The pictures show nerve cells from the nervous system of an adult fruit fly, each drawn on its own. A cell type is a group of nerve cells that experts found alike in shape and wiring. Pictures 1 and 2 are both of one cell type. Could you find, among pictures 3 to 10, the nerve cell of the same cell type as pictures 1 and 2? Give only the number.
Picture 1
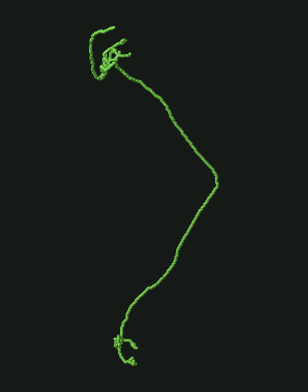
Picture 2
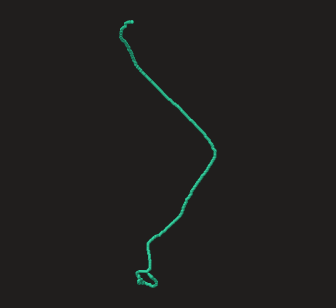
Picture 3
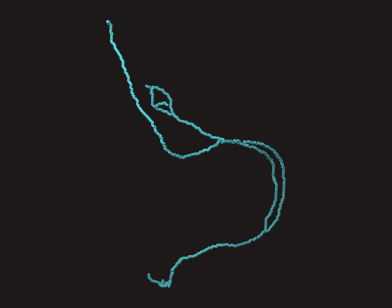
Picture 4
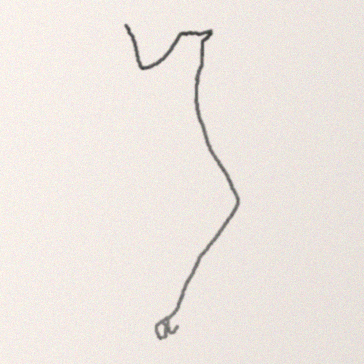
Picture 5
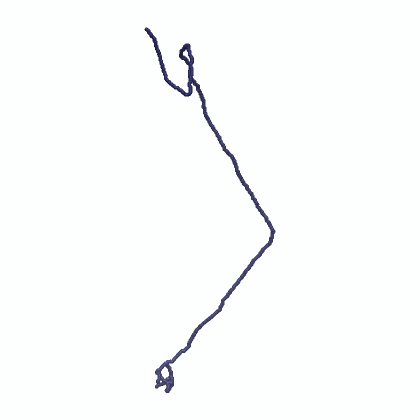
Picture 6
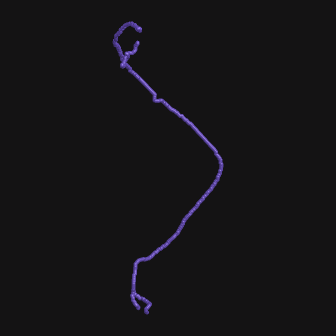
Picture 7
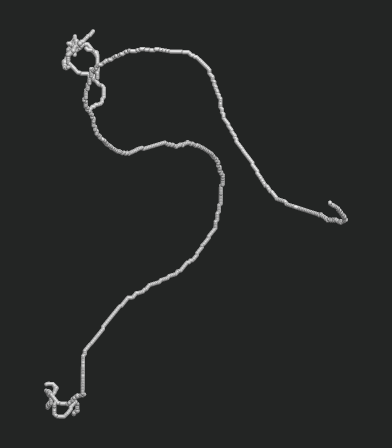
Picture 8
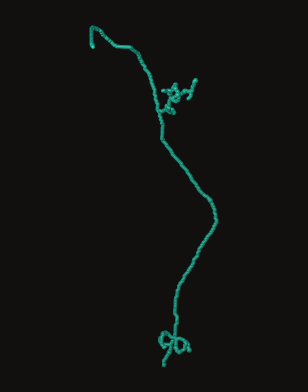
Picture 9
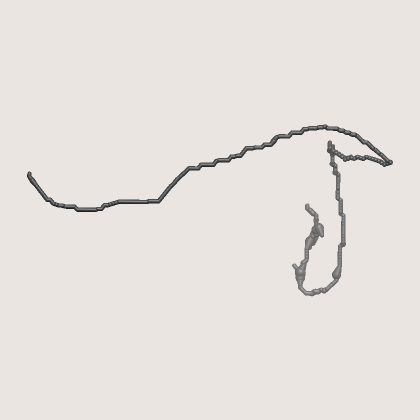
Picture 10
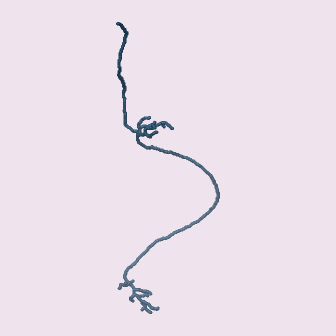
6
